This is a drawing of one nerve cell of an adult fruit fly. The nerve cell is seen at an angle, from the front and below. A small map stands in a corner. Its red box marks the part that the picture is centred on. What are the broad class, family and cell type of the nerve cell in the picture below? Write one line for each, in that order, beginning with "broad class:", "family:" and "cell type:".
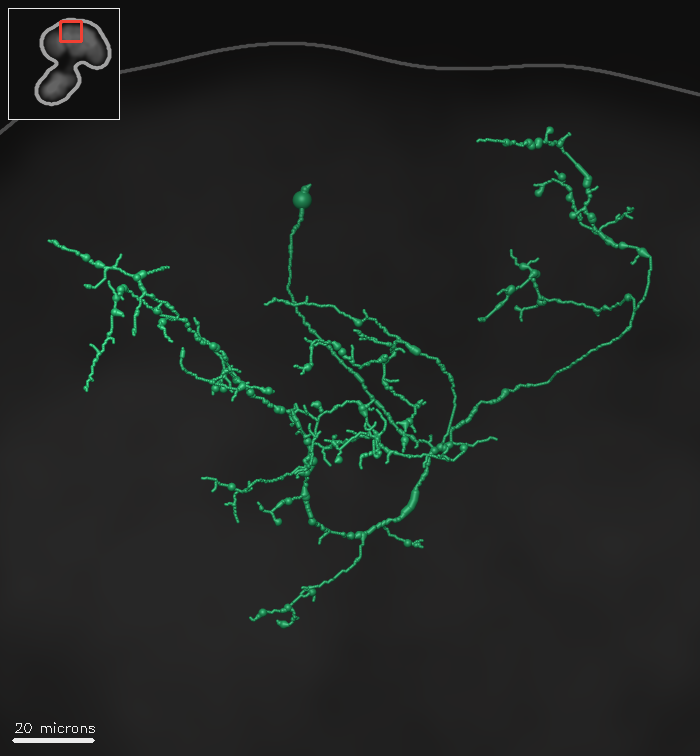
broad class: central-brain intrinsic neuron
family: hemilineage CLp1
cell type: CL165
